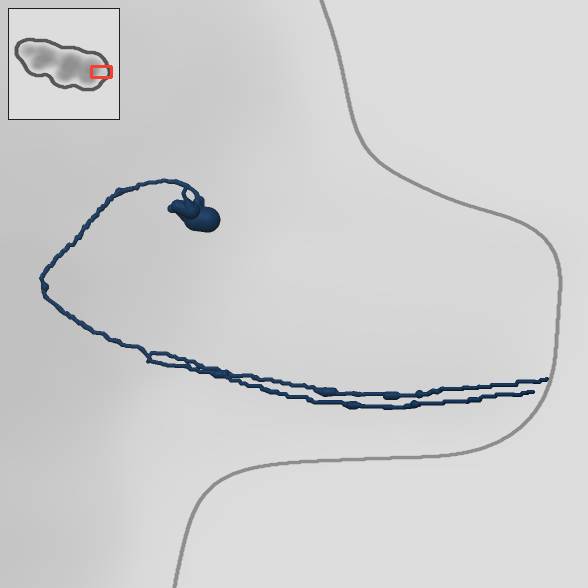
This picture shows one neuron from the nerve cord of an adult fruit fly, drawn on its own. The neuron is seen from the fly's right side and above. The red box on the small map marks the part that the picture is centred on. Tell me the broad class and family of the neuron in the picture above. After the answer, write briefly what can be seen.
Its broad class is ascending neuron. Its family is hemilineage 01A. It has a dozen or fewer branch ends. In this view it is wider than it is tall.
